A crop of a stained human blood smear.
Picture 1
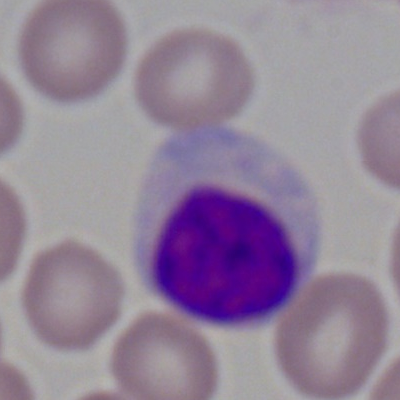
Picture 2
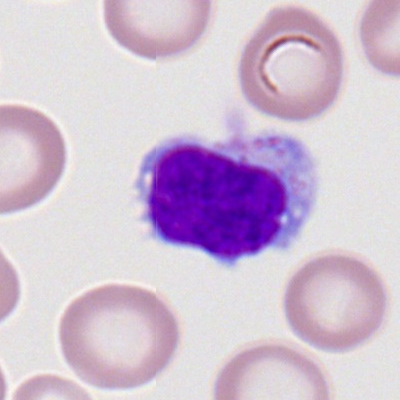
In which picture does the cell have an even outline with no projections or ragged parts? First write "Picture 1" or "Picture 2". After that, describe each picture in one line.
Picture 1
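Picture 1: The outline of the cell is smooth and rounded, without projections.
Picture 2: The cell outline is irregular with a ragged edge.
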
